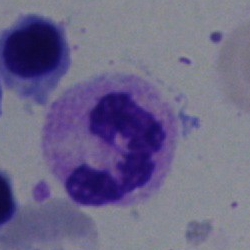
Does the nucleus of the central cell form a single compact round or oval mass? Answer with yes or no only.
No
